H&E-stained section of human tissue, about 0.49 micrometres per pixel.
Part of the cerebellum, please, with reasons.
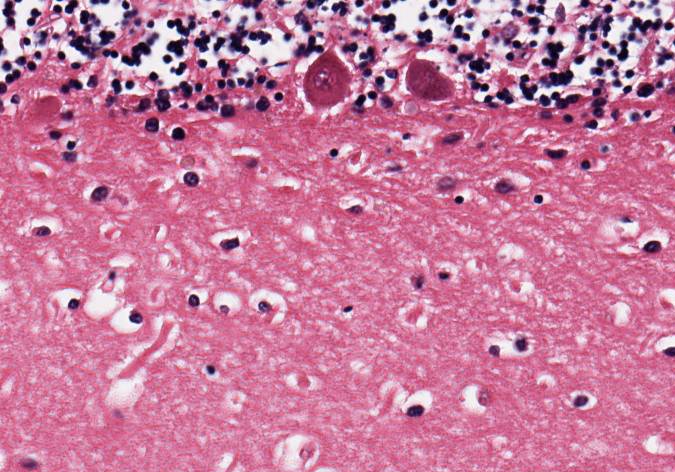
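The broad, pale pink, sparsely cellular layer filling most of the field is the molecular layer. Its background is a finely fibrillary pink neuropil.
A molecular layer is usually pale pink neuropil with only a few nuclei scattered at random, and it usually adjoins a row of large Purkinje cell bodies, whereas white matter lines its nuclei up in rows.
Two large Purkinje cells with abundant pink cytoplasm lie side by side at its upper boundary, near the top centre. Above them runs a narrow band of densely packed, small, round, darkly staining nuclei with very little visible cytoplasm.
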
